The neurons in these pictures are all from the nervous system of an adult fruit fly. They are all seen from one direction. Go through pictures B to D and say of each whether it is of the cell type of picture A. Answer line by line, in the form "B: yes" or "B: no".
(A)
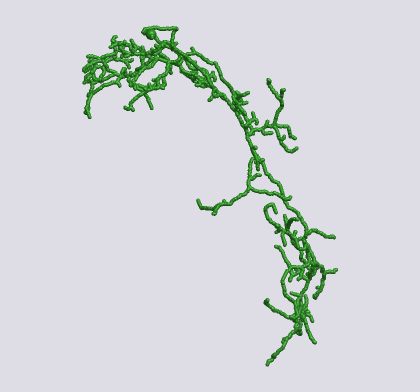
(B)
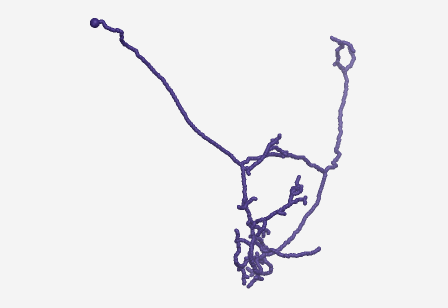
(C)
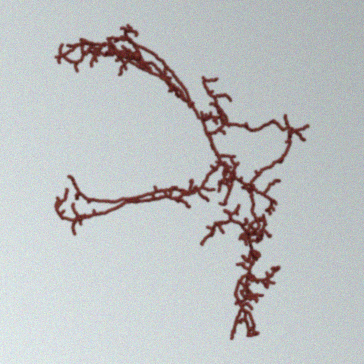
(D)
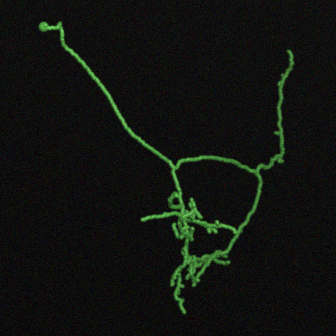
B: no
C: yes
D: no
